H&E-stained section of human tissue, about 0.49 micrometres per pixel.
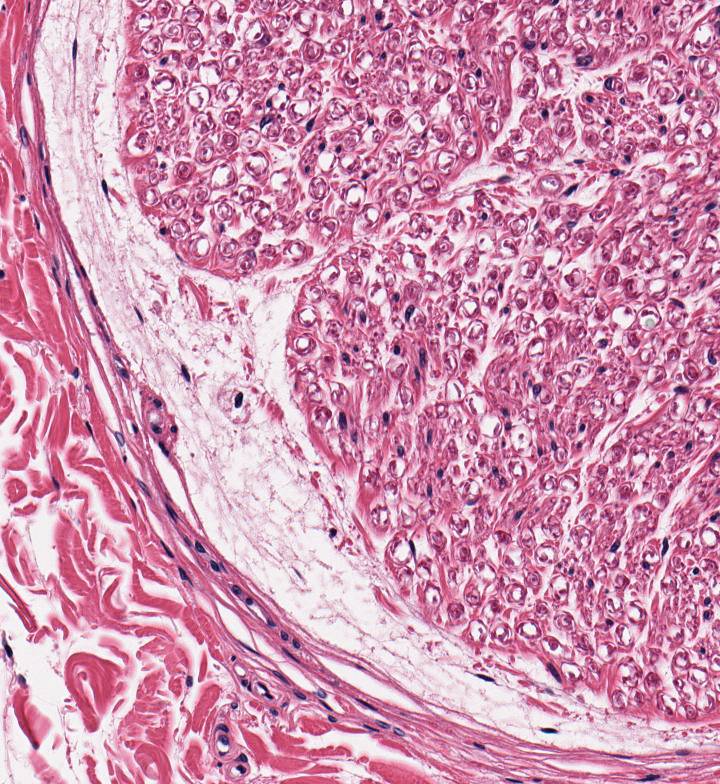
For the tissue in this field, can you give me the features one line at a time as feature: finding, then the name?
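Bundle: large, rounded, filling upper right and right
Profiles: small, round, packed, cut in cross section
Fibres: mostly myelinated, cut across, central pink dot in clear ring
Nuclei: dark, elongated or oval, sparse among fibres
Septum: thin, pink, partly dividing bundle into upper and lower lobes
Name: tibial nerve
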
